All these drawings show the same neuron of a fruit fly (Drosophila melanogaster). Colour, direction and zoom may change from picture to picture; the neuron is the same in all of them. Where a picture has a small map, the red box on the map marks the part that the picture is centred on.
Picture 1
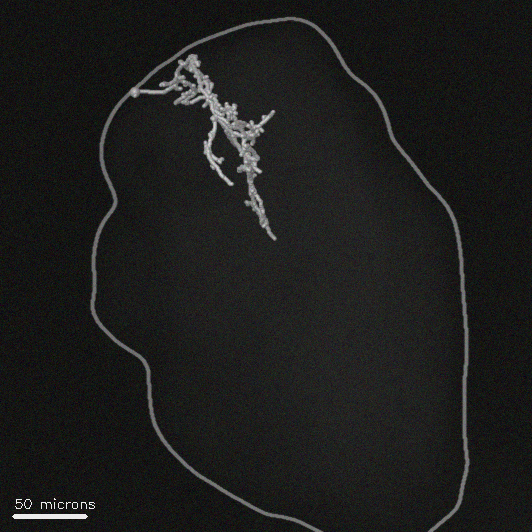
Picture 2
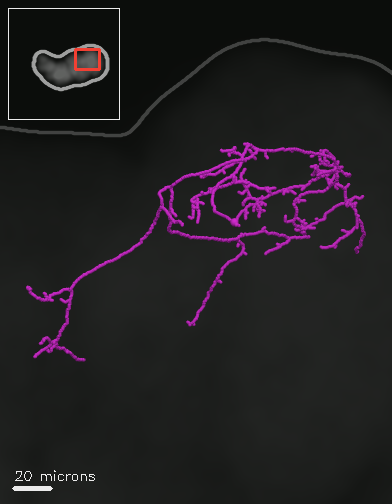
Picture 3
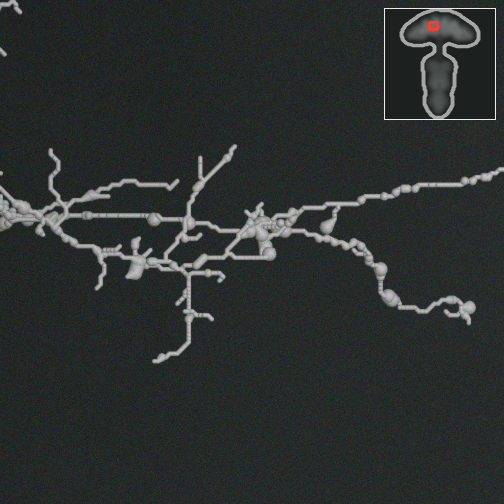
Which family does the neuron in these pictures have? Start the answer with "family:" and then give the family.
family: hemilineage SMPad1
